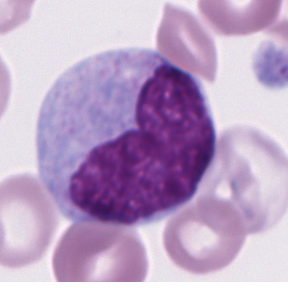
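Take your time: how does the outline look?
Round and smooth.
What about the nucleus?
Indented, notched on its left side, and lying against the right and lower edge of the cell.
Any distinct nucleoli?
None visible.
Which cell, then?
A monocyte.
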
